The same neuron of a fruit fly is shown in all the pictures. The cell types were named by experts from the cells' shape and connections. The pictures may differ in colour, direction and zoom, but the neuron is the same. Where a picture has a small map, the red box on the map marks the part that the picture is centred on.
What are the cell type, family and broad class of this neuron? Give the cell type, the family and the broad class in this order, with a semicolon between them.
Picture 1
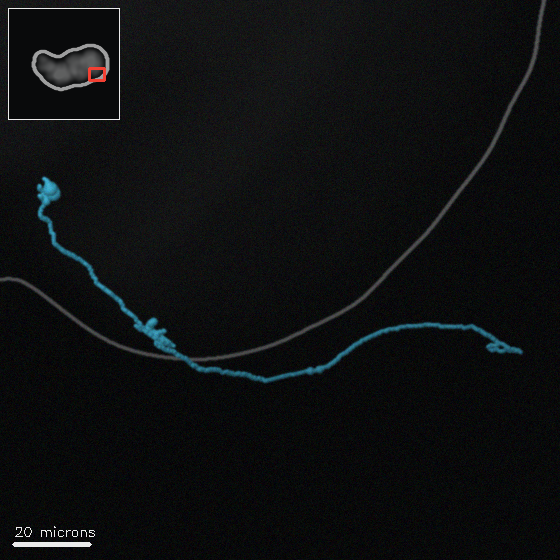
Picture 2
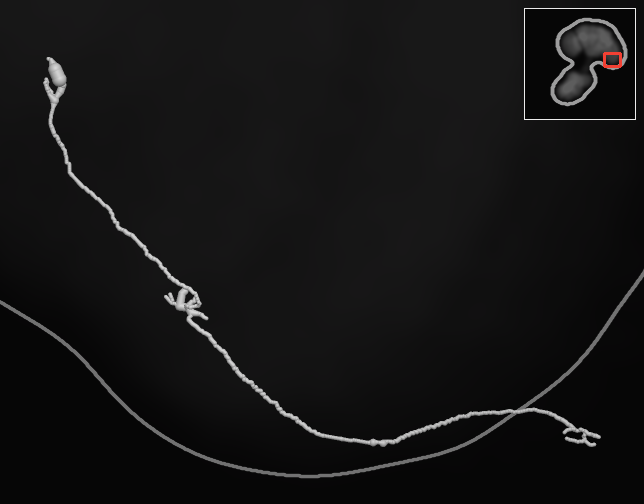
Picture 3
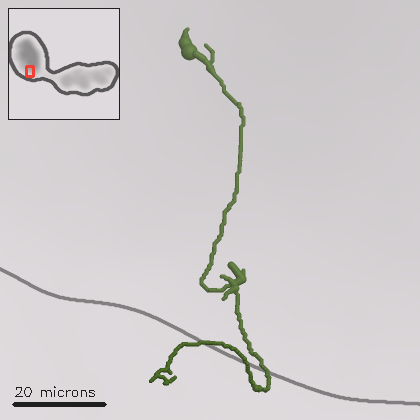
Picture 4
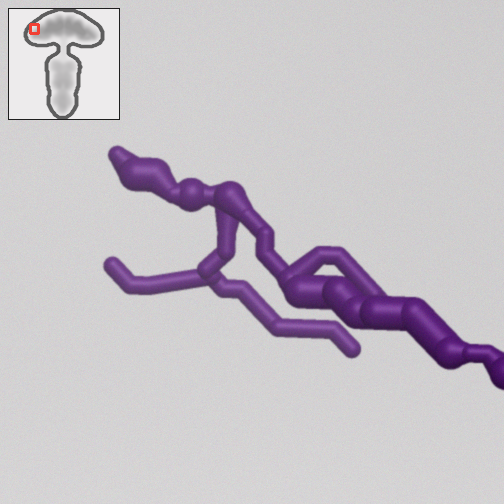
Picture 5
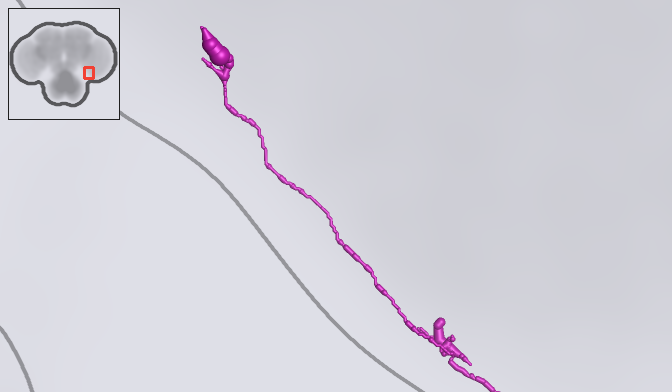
T1; T; optic-lobe intrinsic neuron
